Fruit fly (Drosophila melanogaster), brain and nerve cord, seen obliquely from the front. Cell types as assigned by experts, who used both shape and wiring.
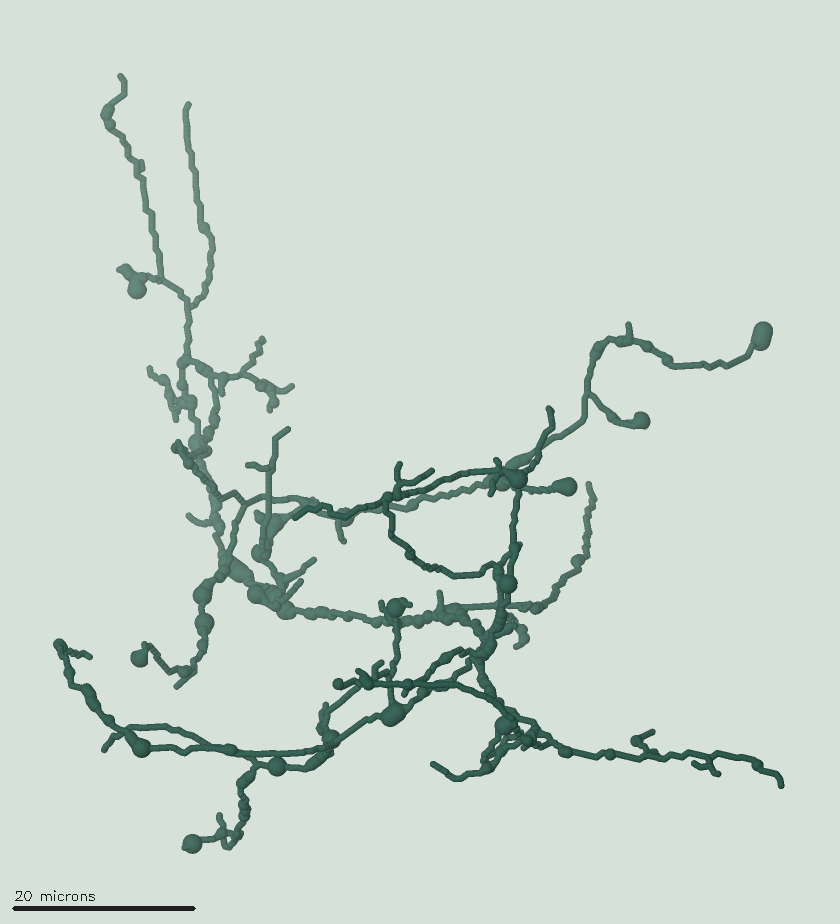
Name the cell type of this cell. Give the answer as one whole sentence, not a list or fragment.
By cell type, this neuron is classified as IN20A.22A083.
